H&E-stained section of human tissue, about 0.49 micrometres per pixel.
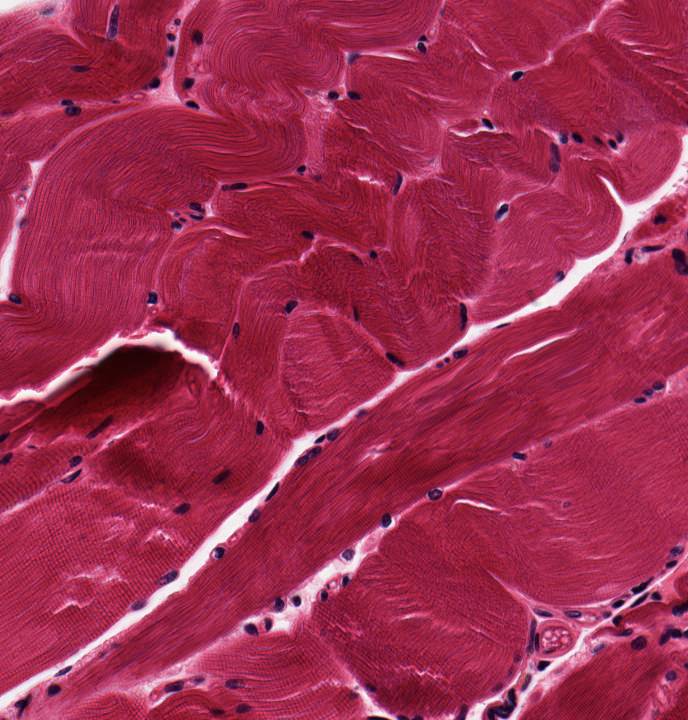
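Skeletal muscle, haematoxylin and eosin. Long muscle fibres show fine, regular cross-striations across the field. Their dark, elongated nuclei lie at the fibre edges, just beneath the surface. The cytoplasm stains a deep pink-red. In the upper half the fibres are wavy and bent in varied directions.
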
